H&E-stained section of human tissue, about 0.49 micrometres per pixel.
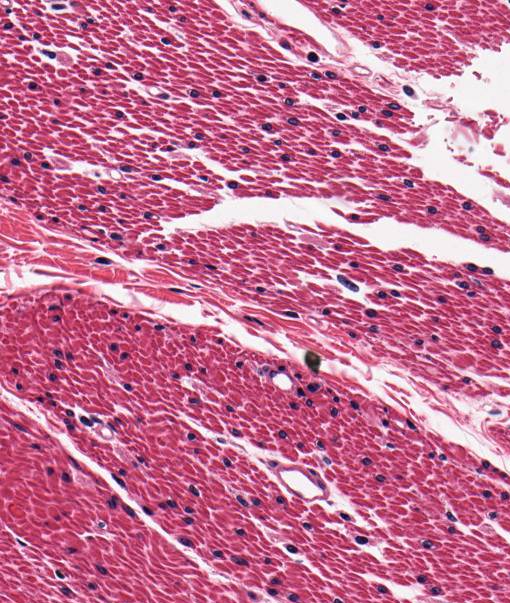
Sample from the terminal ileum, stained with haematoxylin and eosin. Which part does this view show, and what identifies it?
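This is smooth muscle. Here the fibre cytoplasm stains a deep, even pink.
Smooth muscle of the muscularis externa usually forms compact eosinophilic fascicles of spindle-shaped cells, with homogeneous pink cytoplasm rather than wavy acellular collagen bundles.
Thin wisps of pale pink loose connective tissue lie in the clefts between bundles, clearest at the upper right. In the lower middle lies a small thin-walled vessel with an empty round lumen; no fat cells appear anywhere.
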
